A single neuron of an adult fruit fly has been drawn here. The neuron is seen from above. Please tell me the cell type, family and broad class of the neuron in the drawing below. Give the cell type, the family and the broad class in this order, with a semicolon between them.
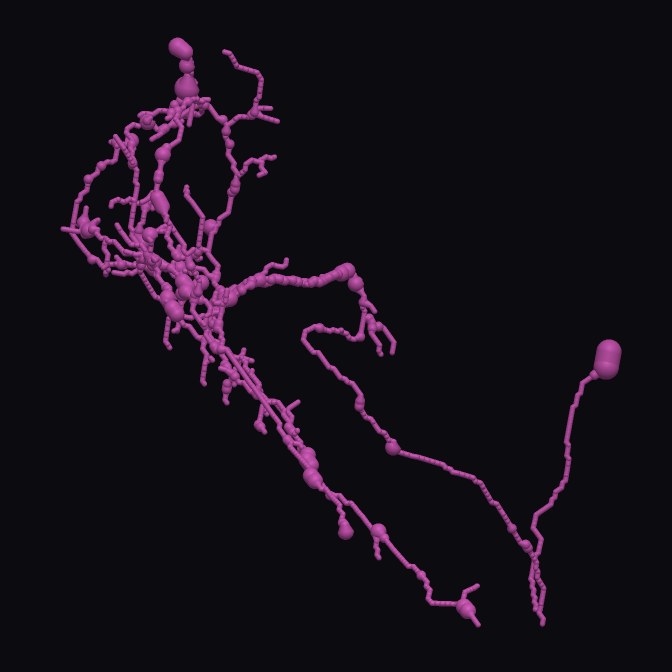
WED057; hemilineage WEDa1; central-brain intrinsic neuron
